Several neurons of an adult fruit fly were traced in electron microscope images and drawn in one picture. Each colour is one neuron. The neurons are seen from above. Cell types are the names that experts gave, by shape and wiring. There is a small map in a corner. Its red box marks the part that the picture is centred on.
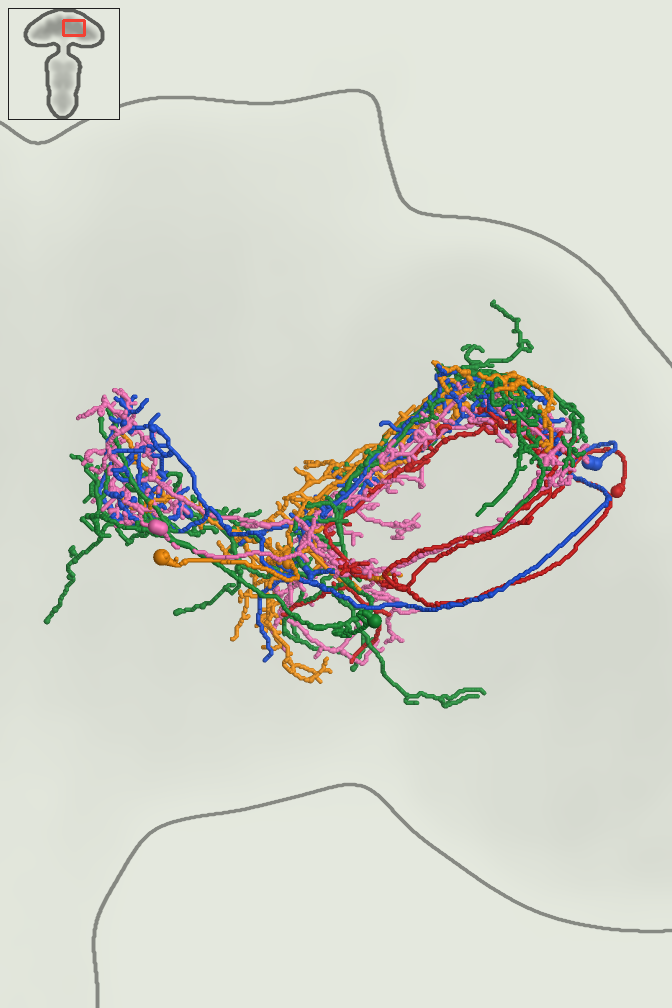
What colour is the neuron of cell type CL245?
orange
